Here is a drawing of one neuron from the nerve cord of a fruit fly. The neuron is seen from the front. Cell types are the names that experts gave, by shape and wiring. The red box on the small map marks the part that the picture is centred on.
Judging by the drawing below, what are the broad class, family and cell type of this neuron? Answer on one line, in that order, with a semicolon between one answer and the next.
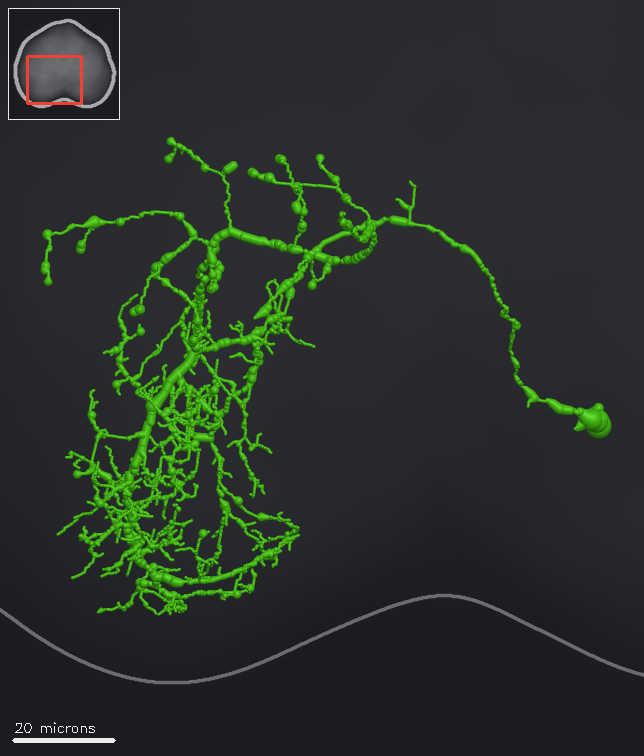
ascending neuron; hemilineage 12B; AN12B019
